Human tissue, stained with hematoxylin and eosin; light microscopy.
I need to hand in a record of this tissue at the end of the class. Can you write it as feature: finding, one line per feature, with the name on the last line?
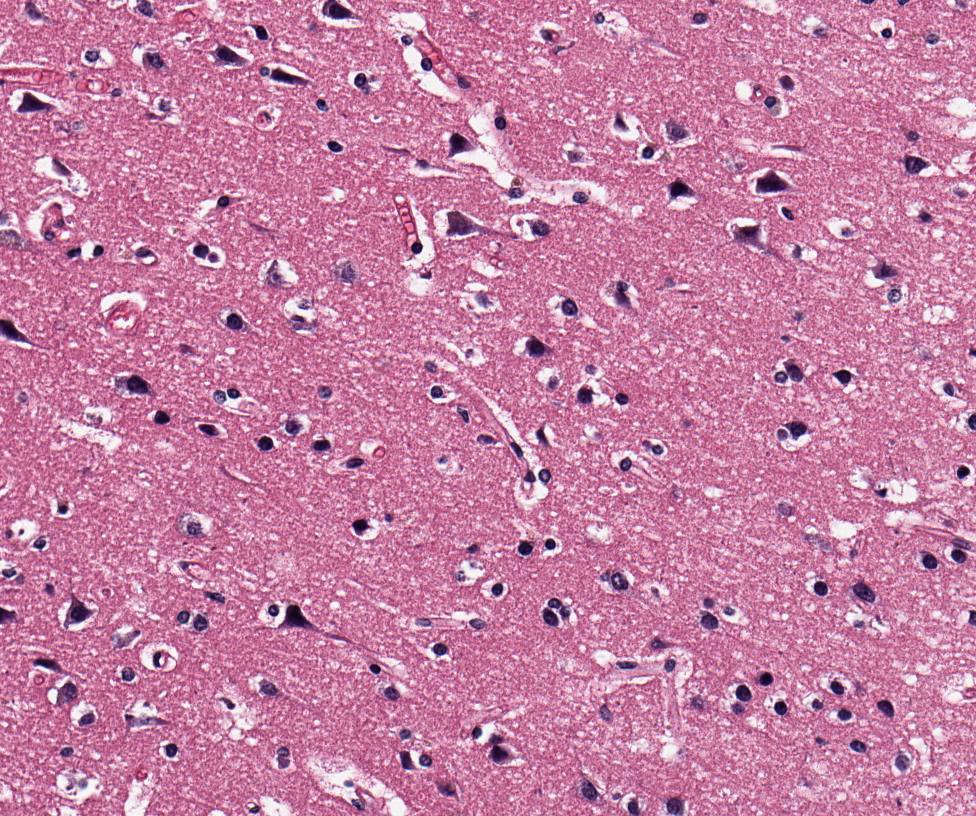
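Neuropil: pink, fibrillary, filling the whole field
Cells: single, scattered through the neuropil
Epithelium and glands: none
Neurons: many cell bodies shrunken, dark and angular
Capillaries: thin-walled, red blood cells in single file, upper field
Vacuoles: many, small, clear, speckling the neuropil
Name: cerebral cortex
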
